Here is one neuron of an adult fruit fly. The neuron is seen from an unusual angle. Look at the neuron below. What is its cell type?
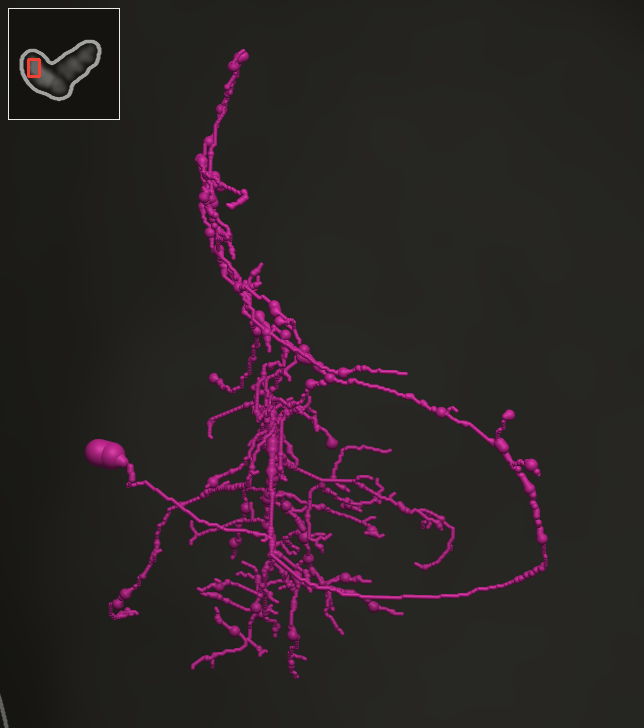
AVLP225_b2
